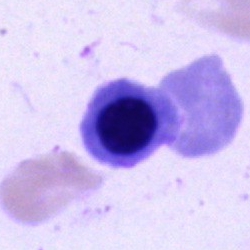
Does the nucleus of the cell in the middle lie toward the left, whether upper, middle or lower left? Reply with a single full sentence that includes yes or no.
Yes, in this cell the nucleus is positioned toward the left.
